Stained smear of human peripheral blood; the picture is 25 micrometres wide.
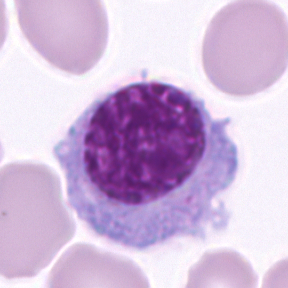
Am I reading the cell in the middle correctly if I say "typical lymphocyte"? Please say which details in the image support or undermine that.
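Outline: irregular, with small ragged projections along the edge. Size: about 15 micrometres across; nucleus round, about 11 micrometres across, filling about 50% of the cell's area and lying toward the top. Chromatin: coarse and clumped, paler gaps between darker patches; no distinct nucleoli. Cytoplasm: faintly mottled, slightly foamy, no coarse coloured granules.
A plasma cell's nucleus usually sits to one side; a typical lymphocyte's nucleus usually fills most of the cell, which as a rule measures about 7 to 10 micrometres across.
The nucleus toward the top, filling only about 50%, and the 15-micrometre size speak for plasma cell and against typical lymphocyte.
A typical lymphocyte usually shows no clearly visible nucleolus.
The lack of distinct nucleoli is the one point agreeing with typical lymphocyte. The cell is a plasma cell, not a typical lymphocyte.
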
